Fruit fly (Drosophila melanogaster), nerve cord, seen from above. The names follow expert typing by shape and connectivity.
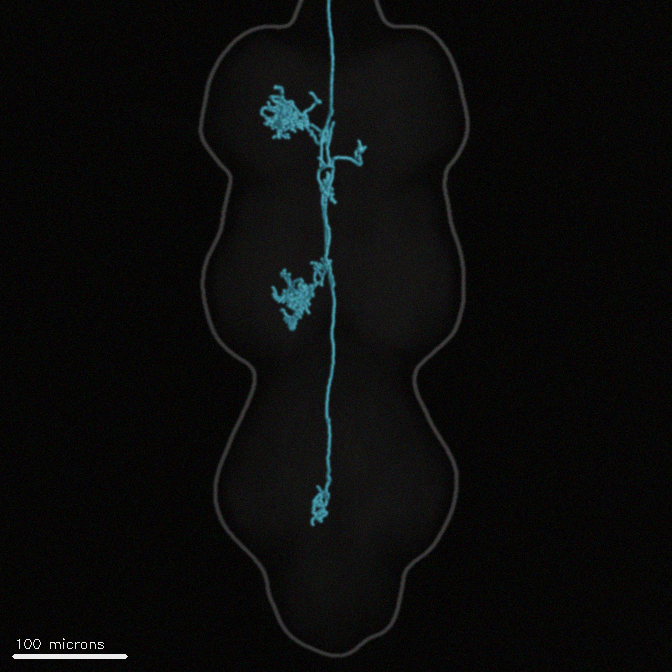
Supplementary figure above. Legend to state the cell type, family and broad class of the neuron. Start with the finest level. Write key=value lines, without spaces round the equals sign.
cell_type=AN05B026
family=hemilineage 05B
broad_class=ascending neuron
